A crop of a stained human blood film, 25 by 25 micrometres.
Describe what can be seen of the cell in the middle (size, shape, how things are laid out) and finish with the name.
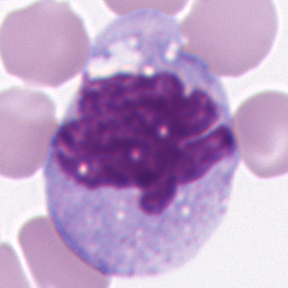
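Visible features: the chromatin is lacy and stringy rather than packed into coarse dark blocks. The cytoplasm is pale grey-blue and holds only a fine, faint dusting of granules, with clear pale spaces lying above the nucleus. Measurable feature: the nucleus is about 16 by 12 micrometres. The cell is a monocyte.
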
